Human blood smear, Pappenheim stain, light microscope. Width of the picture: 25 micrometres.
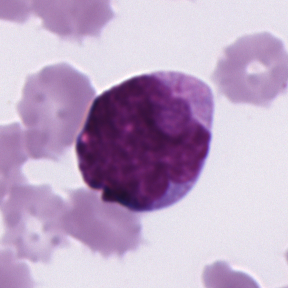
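Myeloblast: the central cell in a stained smear of human peripheral blood. Nucleus about 12 micrometres across, filling about 80% of the cell's area. Chromatin dark purple, coarsely mottled. Nuclear border slightly irregular, with a small notch at lower left. Cytoplasm pale lilac-blue, a narrow crescent mainly along the right side.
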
